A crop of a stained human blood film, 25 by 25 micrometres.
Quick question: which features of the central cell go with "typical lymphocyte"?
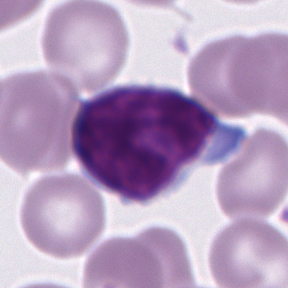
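Cell: typical lymphocyte.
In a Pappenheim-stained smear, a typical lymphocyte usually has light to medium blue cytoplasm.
Fits: the cytoplasm here stains pale blue.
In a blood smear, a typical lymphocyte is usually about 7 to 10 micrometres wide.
Does not fit: this cell is about 15 by 10 micrometres, its long axis beyond that range. Also noted: oval nucleus about 13 by 10 micrometres, a single mass without lobes, filling about 80% of the cell's area. No nucleoli visible. A small pale blue bulge of cytoplasm juts out from the right side.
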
